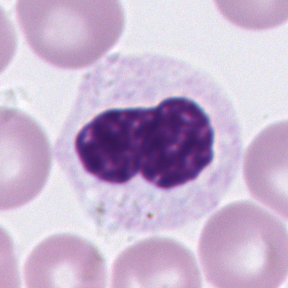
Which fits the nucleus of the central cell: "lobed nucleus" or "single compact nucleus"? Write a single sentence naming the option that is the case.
The nucleus of this cell is divided into two or more lobes.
